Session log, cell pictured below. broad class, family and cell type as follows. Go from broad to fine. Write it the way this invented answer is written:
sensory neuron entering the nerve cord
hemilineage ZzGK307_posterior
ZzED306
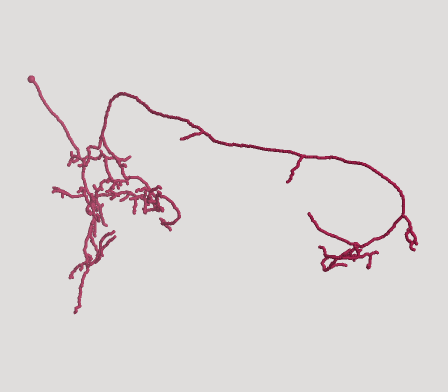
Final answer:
central-brain intrinsic neuron
hemilineage VPNp&v1_posterior
PLP150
